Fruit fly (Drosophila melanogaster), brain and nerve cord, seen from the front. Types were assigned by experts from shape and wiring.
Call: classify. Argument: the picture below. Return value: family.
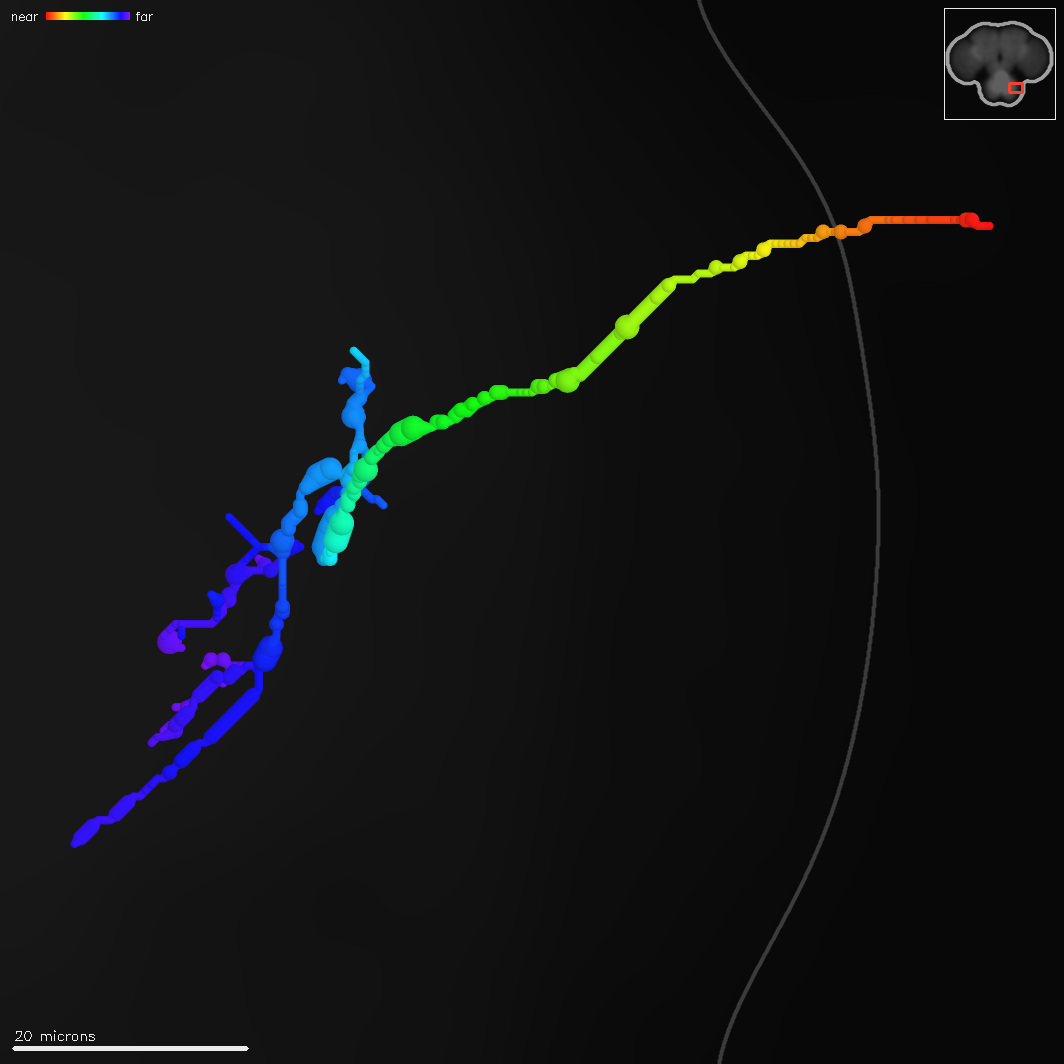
class mechanosensory tactile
